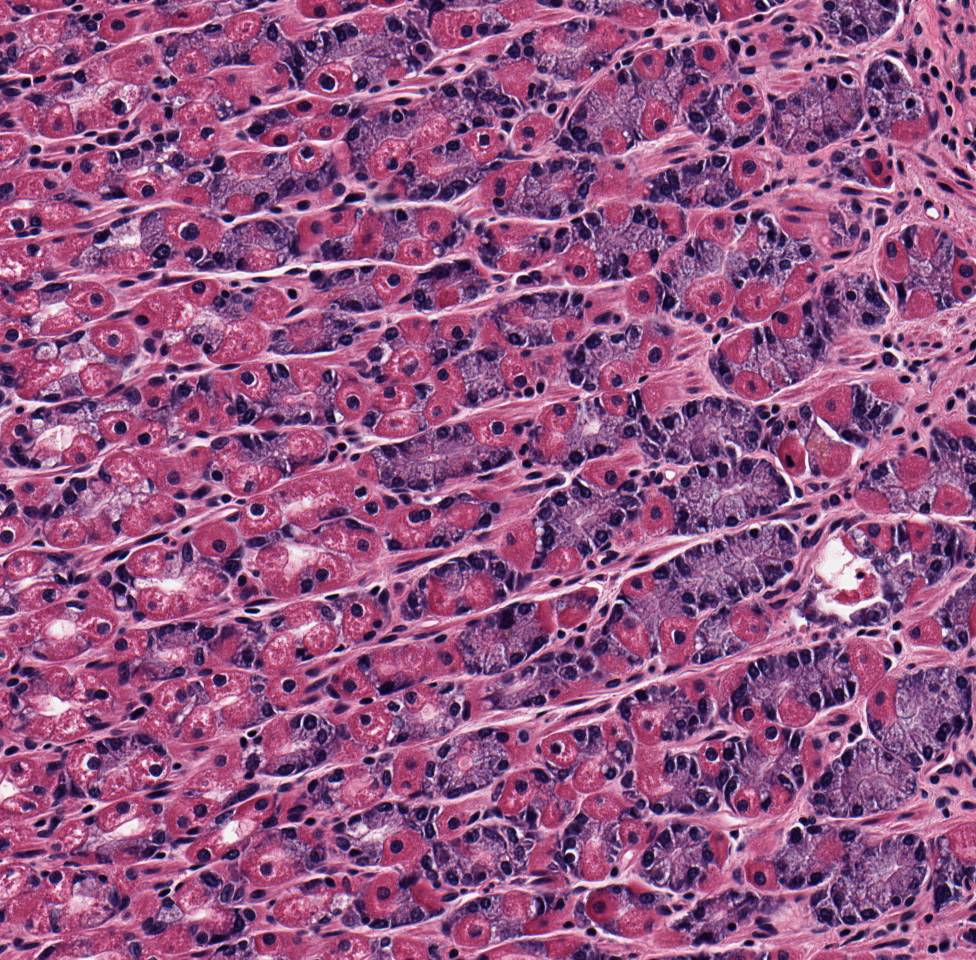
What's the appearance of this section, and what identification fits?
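Closely packed glands fill the field between thin oblique strands. Large rounded parietal cells, with bright eosinophilic cytoplasm and one central round nucleus, predominate at left. Chief cells, with granular bluish-purple cytoplasm and small dark basal nuclei, are more plentiful right and lower right. Stomach.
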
